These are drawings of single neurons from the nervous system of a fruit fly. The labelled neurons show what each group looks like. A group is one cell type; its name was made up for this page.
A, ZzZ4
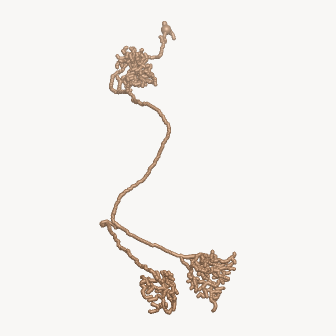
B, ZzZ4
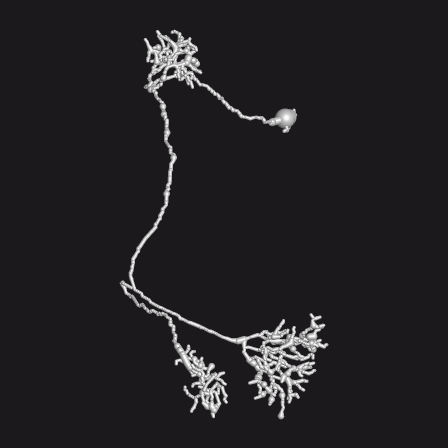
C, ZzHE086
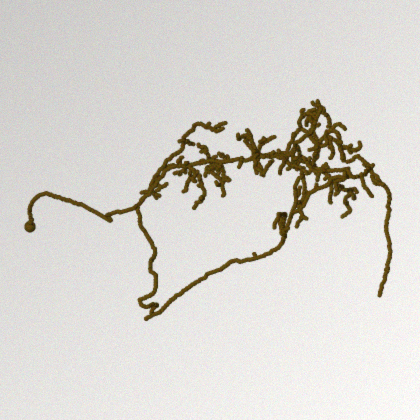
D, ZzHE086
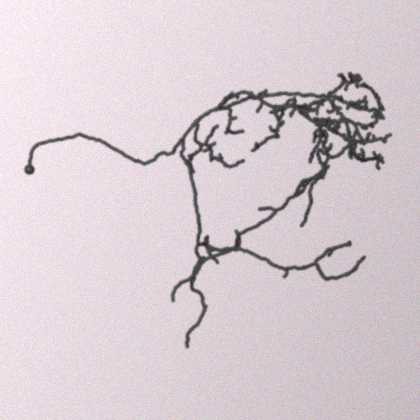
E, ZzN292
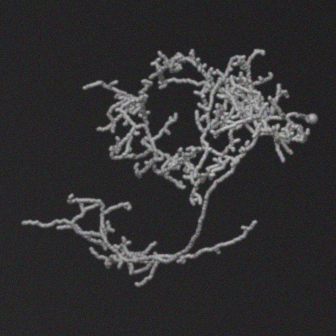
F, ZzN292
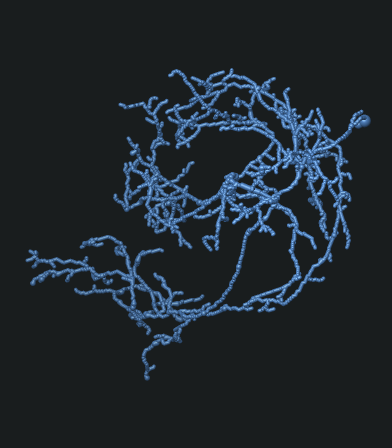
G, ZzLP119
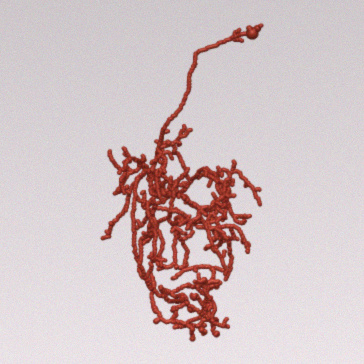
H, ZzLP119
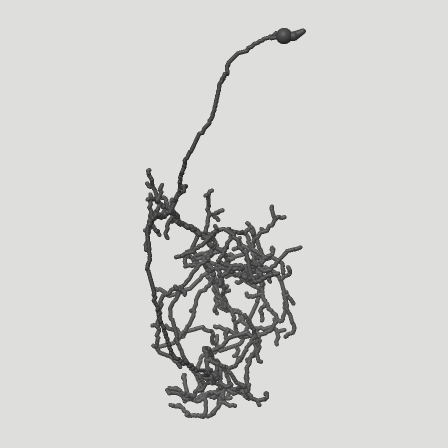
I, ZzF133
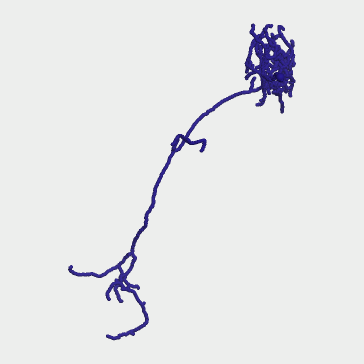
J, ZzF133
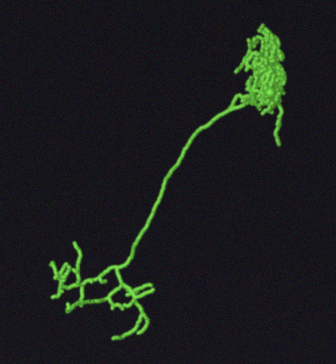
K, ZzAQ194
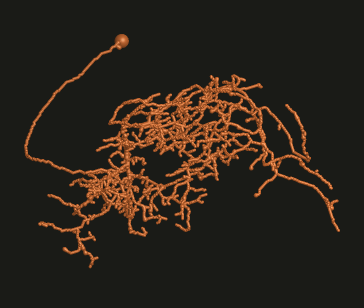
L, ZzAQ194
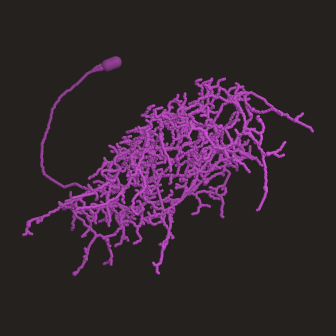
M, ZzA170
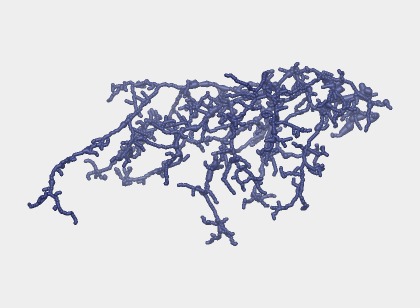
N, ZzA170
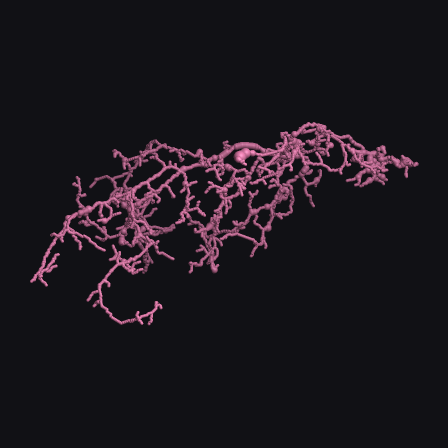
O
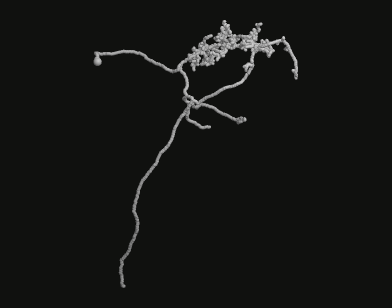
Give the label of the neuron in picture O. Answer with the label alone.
ZzHE086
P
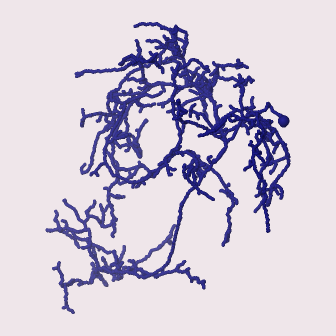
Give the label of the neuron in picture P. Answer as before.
ZzN292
